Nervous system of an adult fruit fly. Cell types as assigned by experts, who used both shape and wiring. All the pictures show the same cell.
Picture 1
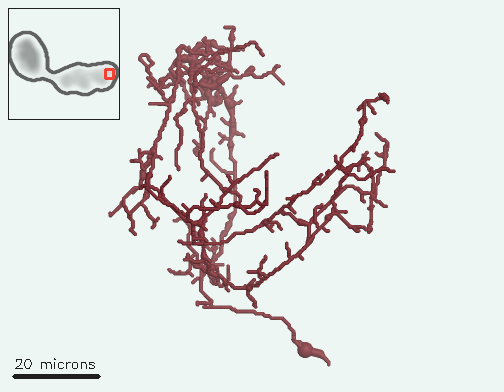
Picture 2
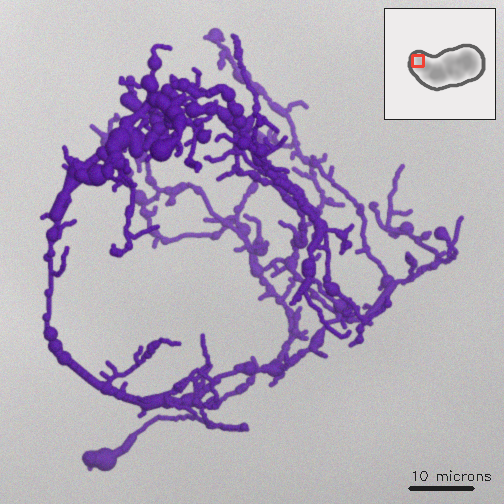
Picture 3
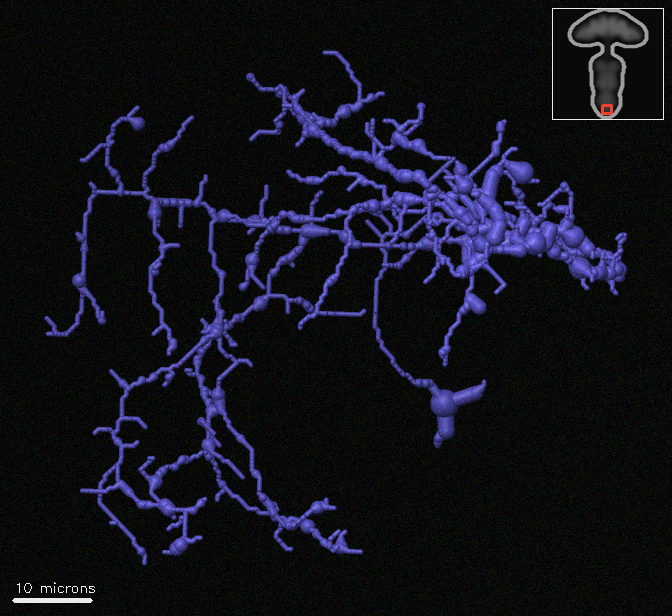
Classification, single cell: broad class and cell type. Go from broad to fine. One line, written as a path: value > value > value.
nerve-cord intrinsic neuron > INXXX268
